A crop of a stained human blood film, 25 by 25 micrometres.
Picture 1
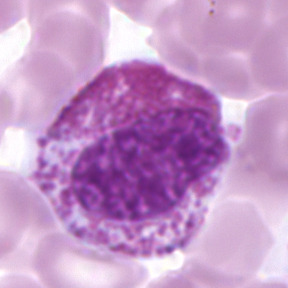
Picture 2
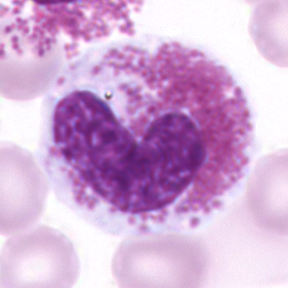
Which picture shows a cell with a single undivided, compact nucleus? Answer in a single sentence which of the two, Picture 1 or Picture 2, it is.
An undivided, compact round, oval or kidney-shaped nucleus is found in the cell of picture 1.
